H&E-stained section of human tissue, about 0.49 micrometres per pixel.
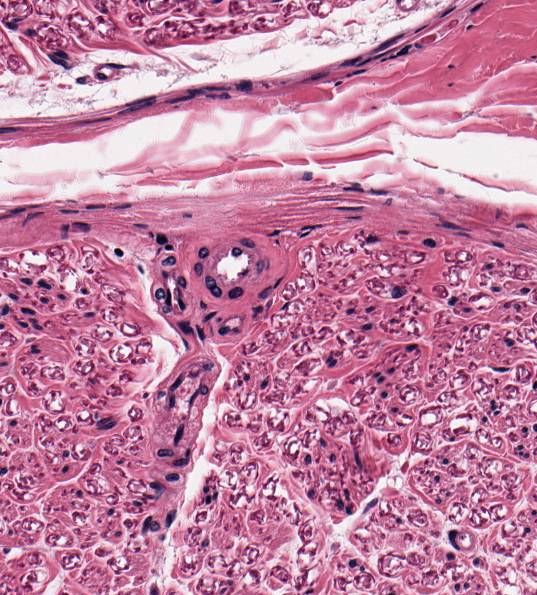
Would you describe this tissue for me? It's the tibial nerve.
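Upper field: dense pink fibrous band running horizontally; nuclei dark, elongated, flattened, parallel to it. Lower field: tightly packed small rounded profiles in irregular groups between thin pink septa. A strand of elongated dark nuclei runs from the small vessel along a septum into lower left-centre.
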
